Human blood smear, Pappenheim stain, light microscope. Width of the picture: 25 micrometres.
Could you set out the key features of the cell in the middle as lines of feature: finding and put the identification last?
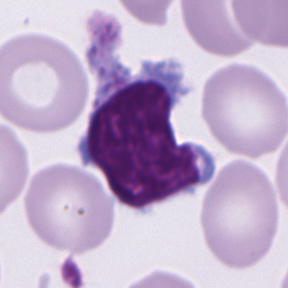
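Chromatin: dense, dark purple, only faint paler streaks
Nuclear outline: irregular and angular, broad indentation on its upper right side
Nuclear size: about 11 micrometres across
Cytoplasm: scant, pale blue-grey
Upper border: cytoplasm breaking into a ragged, frayed tuft of fine projections
Cell: typical lymphocyte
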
